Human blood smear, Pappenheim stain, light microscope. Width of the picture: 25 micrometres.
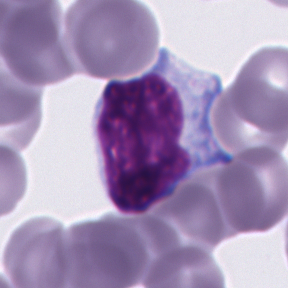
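Typical lymphocyte, with an outline that is angular and irregular rather than round. Its nucleus measures longer from top to bottom than from side to side. The nucleus sits toward the left, leaving most of the cytoplasm on the right. The chromatin is dark purple and coarsely clumped.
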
